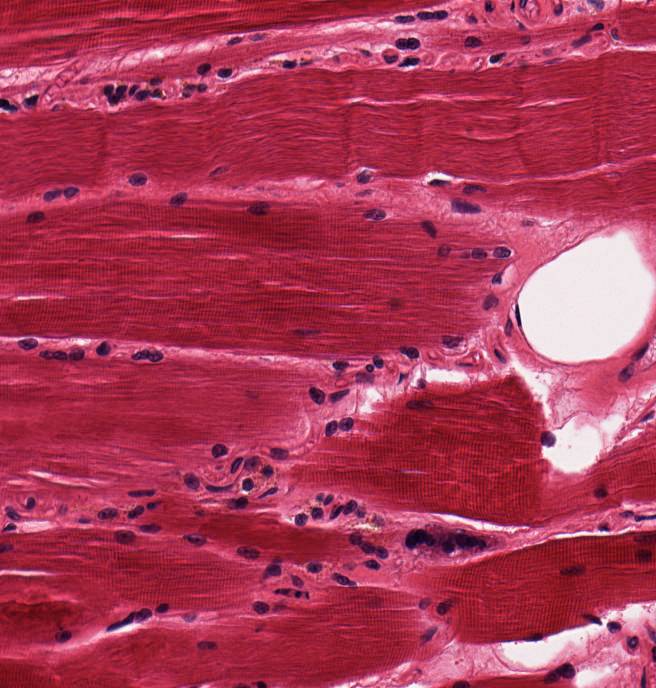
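Skeletal muscle, haematoxylin and eosin. Fibres: long and broad, lying side by side and running roughly horizontally across the whole field. Striations: fine, regular, and crossing the fibres at right angles to their length. Nuclei: elongated, dark purple, and placed at the fibre edges rather than centrally. Cytoplasm: deep, even red-pink with eosin.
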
